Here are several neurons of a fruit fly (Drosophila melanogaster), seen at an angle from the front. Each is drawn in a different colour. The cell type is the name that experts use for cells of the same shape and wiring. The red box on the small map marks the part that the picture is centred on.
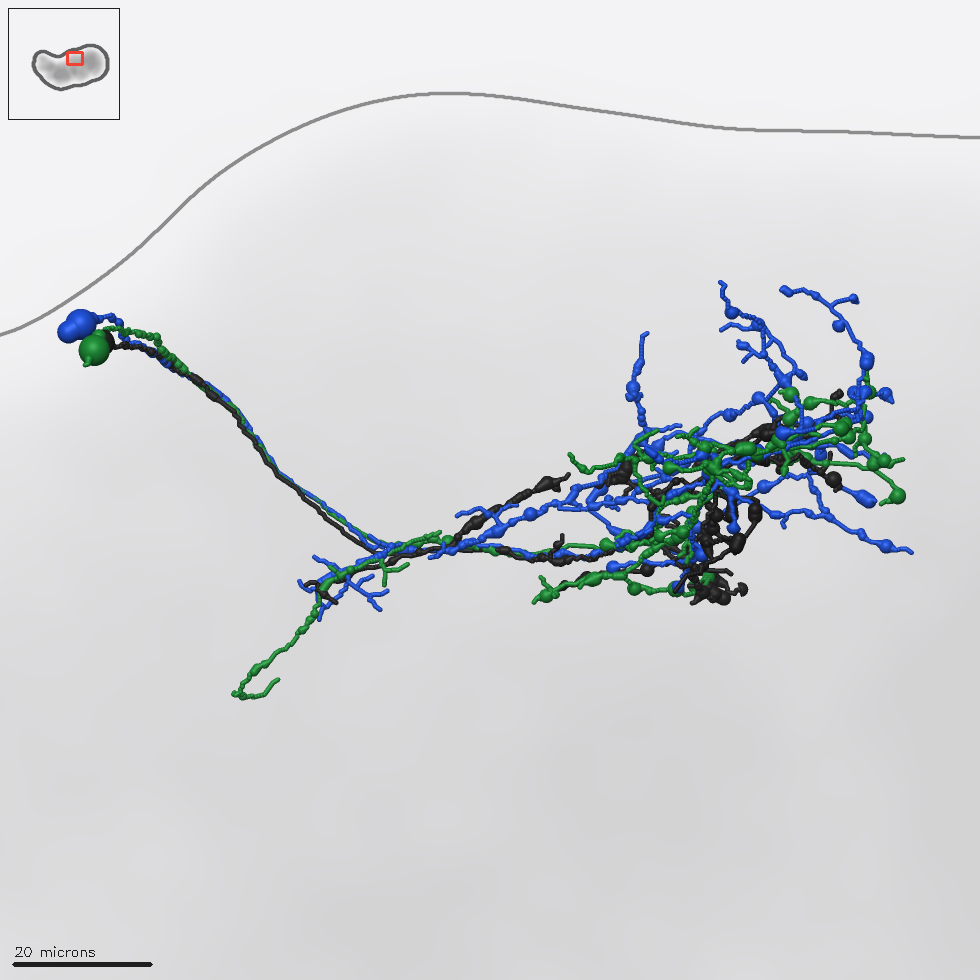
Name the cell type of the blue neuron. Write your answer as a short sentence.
The cell type is CB2937.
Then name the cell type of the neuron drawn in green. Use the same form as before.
The cell type is CB2584.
